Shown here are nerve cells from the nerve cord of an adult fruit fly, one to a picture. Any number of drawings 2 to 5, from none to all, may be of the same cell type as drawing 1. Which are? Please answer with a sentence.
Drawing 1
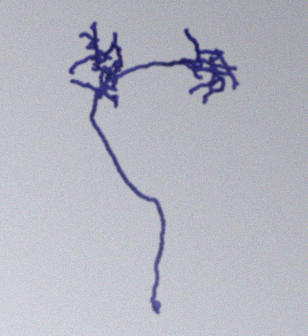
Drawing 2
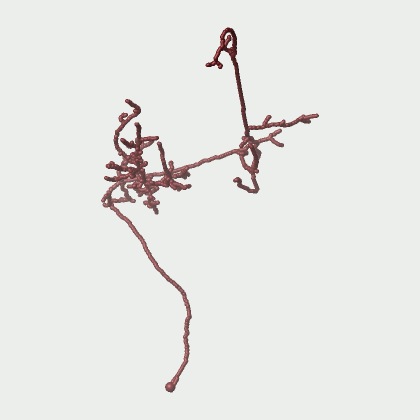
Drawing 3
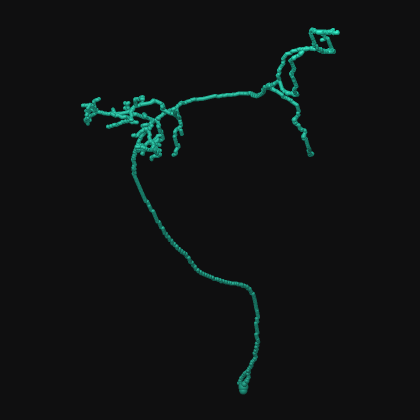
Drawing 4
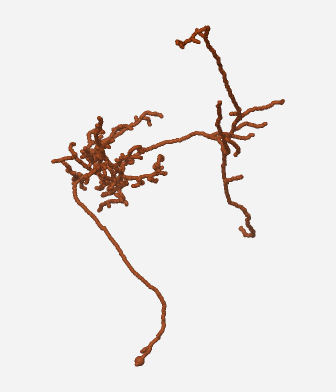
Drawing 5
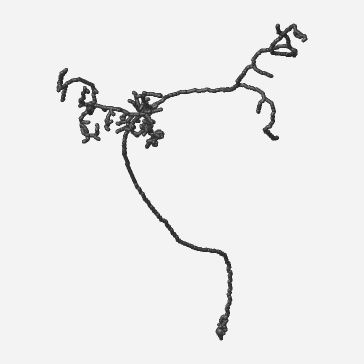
Drawing 3 and drawing 5 are of the same cell type.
